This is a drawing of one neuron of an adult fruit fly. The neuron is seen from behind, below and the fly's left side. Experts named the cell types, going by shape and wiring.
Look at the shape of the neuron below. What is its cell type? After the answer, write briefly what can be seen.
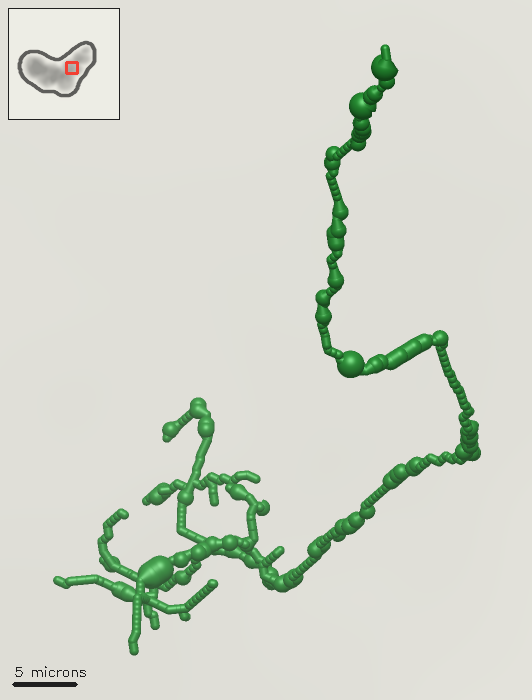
The cell type is LgLG1b. Its broad class is sensory neuron entering the nerve cord. The drawing shows no cell body. From top to bottom in the picture it spans about 50 microns.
